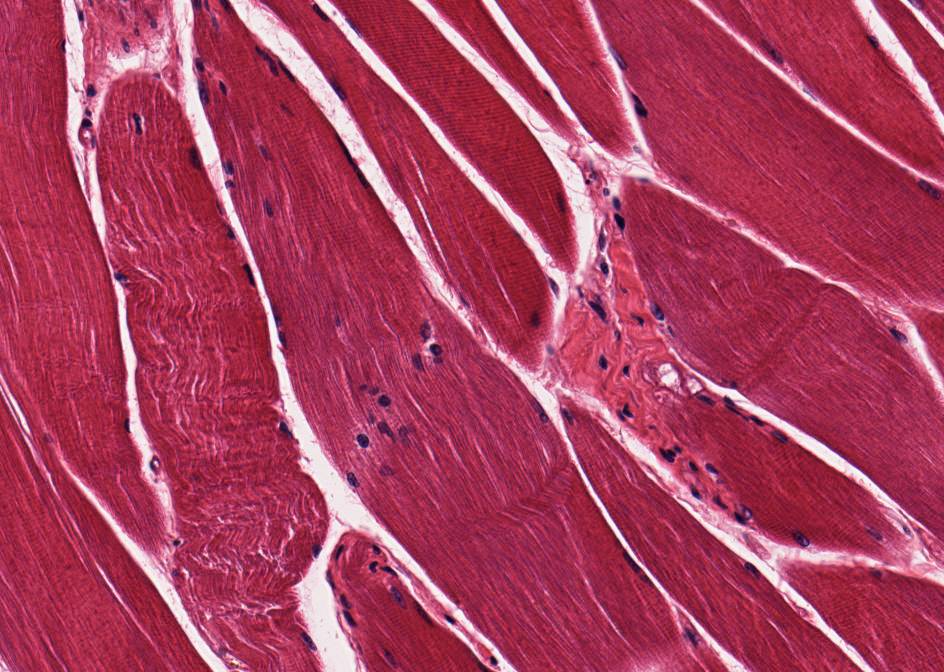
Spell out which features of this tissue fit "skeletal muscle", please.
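Skeletal muscle is the tissue here. Its long fibres run parallel, diagonally from upper left to lower right across the whole field.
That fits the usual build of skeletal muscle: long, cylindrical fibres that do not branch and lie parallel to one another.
The fibre cytoplasm stains a deep pinkish red, and the small, dark, elongated nuclei sit at the fibre edges. In the centre right, a wedge of pale pink connective tissue with scattered dark spindle-shaped nuclei lies between the fibres.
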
